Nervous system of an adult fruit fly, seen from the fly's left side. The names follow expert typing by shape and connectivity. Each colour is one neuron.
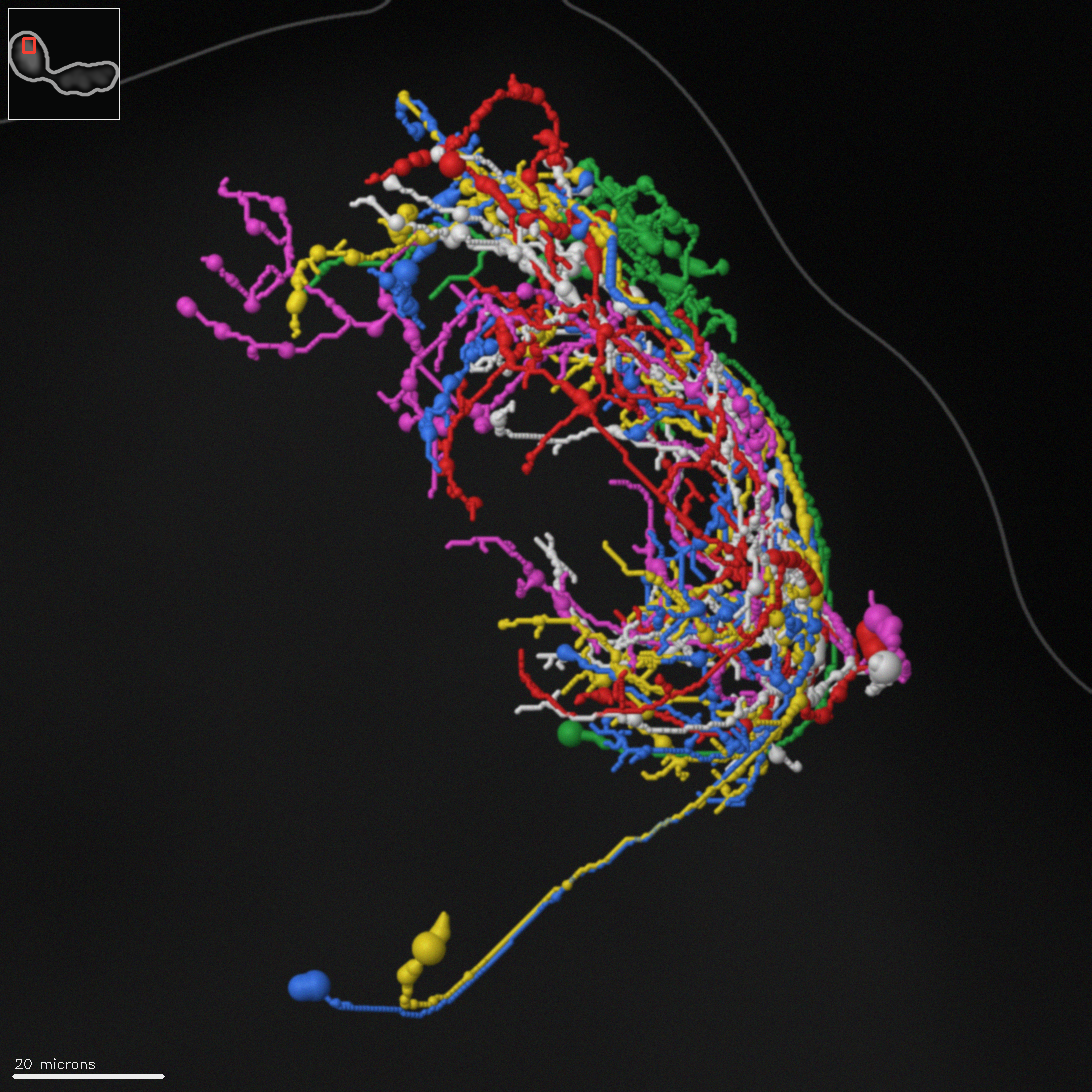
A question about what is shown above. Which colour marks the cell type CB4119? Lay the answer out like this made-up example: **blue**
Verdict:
**green**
